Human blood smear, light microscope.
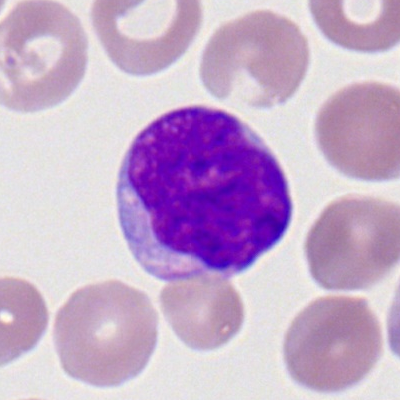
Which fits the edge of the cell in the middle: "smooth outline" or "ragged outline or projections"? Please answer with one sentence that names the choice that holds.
The border of this cell is smooth and even.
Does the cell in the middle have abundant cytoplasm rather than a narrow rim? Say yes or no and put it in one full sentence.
No, a narrow rim is all the cytoplasm this cell has.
